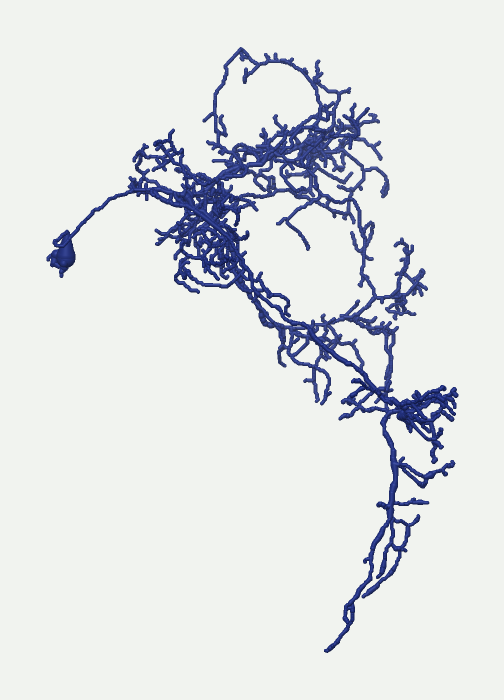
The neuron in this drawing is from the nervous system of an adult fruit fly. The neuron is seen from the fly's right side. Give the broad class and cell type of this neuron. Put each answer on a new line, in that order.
central-brain intrinsic neuron
SAD094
